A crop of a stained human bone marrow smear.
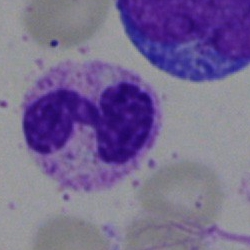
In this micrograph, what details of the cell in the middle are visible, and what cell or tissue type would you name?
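Round in outline, the cell has a nucleus of two lobes separated by a deep notch that opens toward the bottom of the cell. No nucleoli are visible in the nucleus. Fine pinkish-violet granules are scattered throughout the cytoplasm. The cell is a segmented neutrophil.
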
